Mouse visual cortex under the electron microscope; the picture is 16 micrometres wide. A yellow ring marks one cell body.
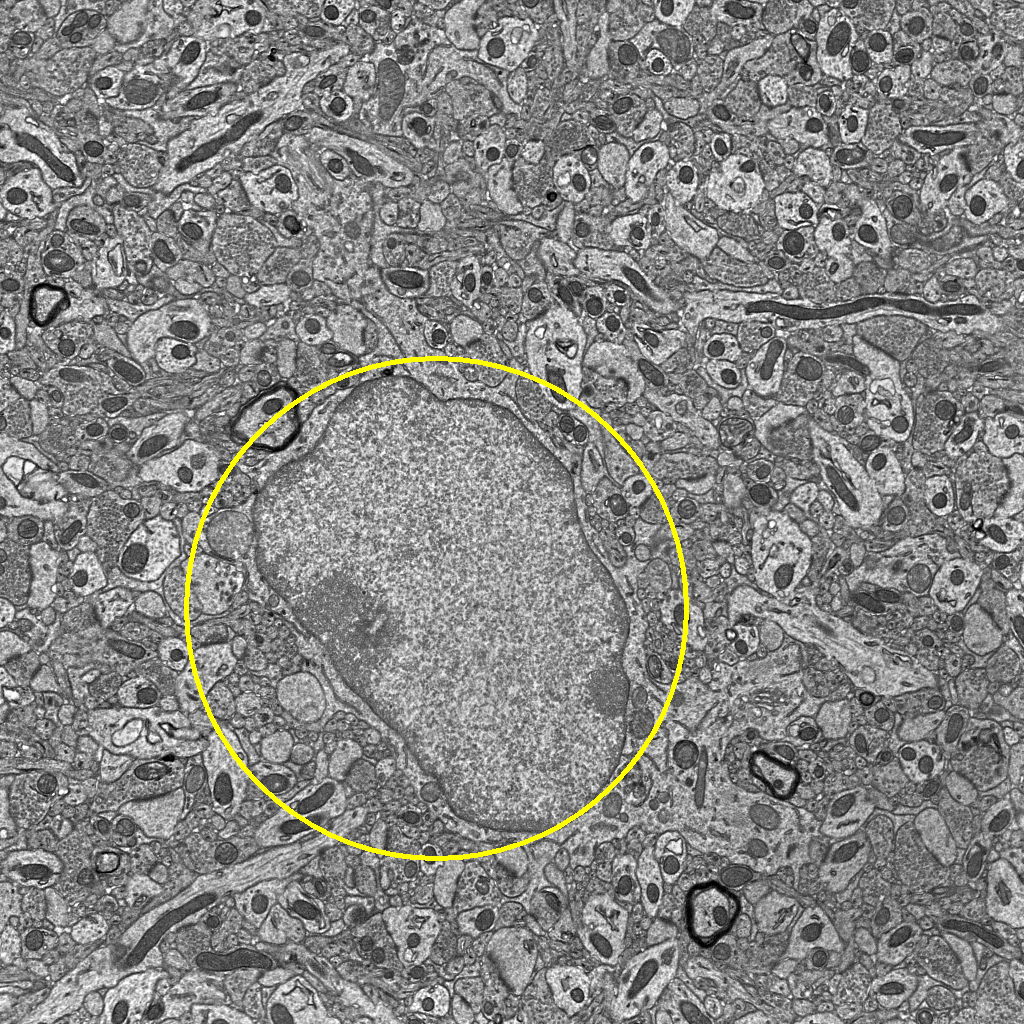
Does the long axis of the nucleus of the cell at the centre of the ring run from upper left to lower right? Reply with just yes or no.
Yes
